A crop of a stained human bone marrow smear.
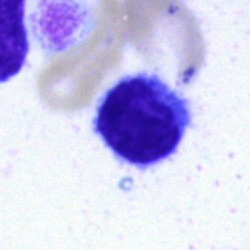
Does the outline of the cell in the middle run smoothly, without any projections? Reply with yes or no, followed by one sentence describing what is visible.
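No. The cell margin is fuzzy, with small irregular projections.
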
